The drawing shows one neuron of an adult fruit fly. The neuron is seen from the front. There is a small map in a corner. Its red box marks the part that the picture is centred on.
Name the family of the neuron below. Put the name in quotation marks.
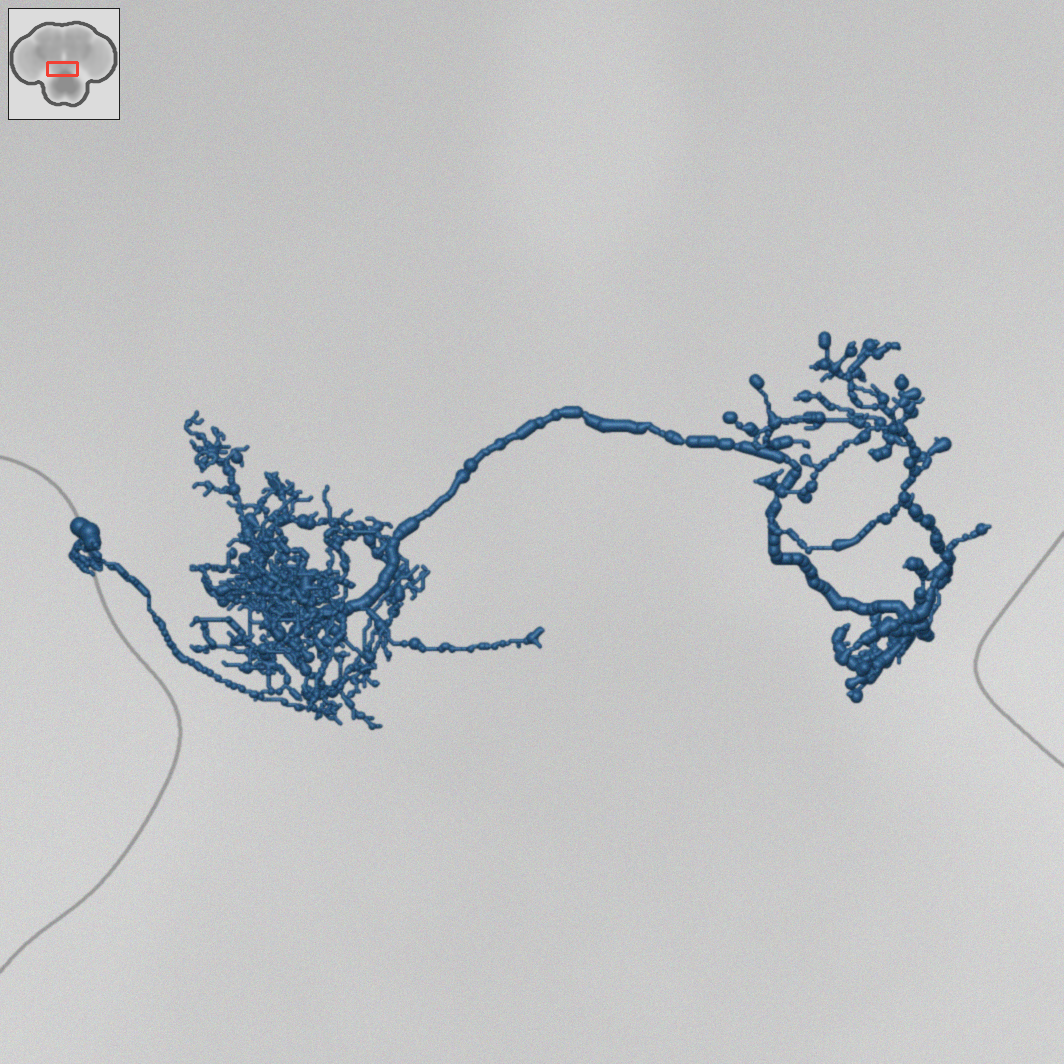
"hemilineage MX7"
